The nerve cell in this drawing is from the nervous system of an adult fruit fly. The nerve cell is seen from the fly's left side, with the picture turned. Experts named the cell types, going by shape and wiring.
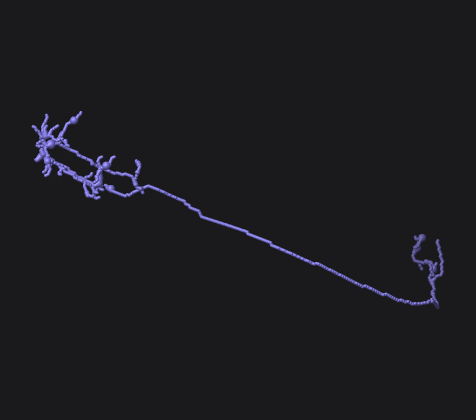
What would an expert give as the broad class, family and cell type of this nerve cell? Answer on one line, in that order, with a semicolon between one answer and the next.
optic-lobe intrinsic neuron; Tm; Tm5c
